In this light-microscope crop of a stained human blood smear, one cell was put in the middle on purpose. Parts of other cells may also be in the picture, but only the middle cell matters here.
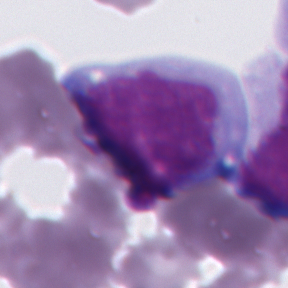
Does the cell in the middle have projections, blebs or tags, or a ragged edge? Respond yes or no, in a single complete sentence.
Yes, the cell is bounded by a rough outline rather than a smooth one.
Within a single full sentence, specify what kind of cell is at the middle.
The cell centred in this crop is categorized as a blast.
